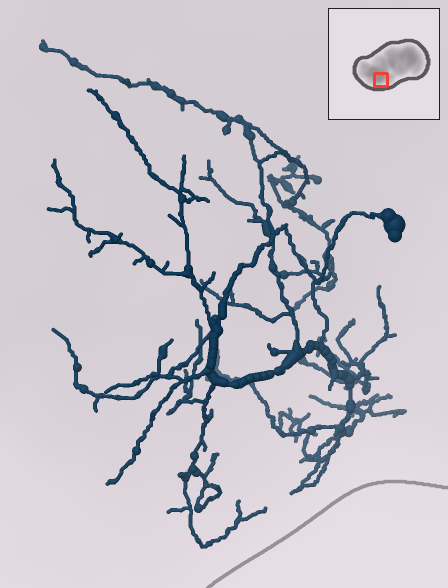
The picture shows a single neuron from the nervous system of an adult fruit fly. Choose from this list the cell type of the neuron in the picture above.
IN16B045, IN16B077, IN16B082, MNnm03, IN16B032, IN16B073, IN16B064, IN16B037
IN16B064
